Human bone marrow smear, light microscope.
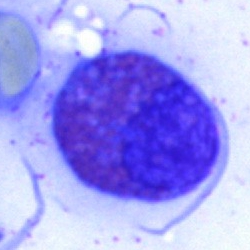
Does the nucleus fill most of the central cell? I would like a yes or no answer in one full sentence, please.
Yes, its nucleus fills most of the cell.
